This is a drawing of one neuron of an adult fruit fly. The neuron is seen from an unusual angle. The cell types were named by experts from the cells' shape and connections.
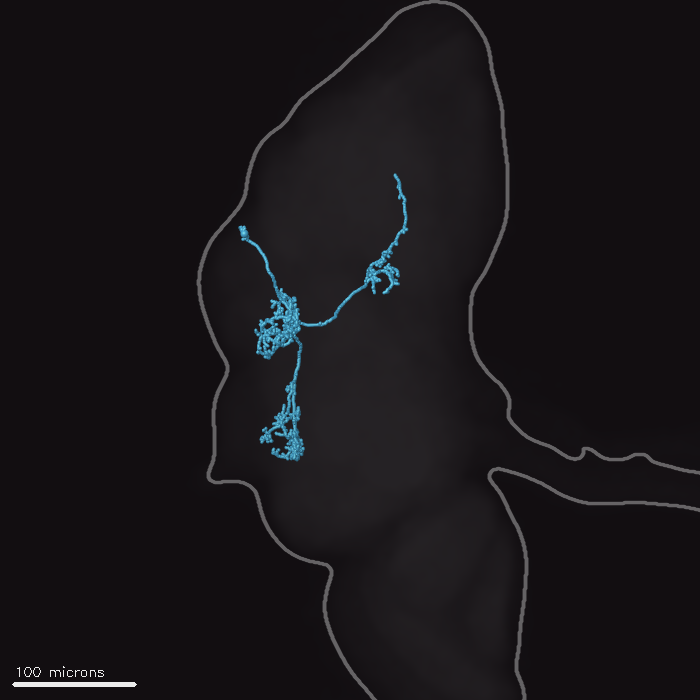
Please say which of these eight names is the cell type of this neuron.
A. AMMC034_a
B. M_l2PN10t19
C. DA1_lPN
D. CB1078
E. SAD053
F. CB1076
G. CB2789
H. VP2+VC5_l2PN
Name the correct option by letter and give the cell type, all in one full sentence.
Option B lists M_l2PN10t19, and that is the cell type of the neuron.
